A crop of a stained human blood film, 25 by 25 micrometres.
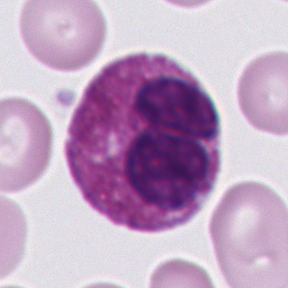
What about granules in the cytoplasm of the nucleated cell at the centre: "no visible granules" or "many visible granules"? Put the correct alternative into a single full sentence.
Its cytoplasm contains many granules that can be seen.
